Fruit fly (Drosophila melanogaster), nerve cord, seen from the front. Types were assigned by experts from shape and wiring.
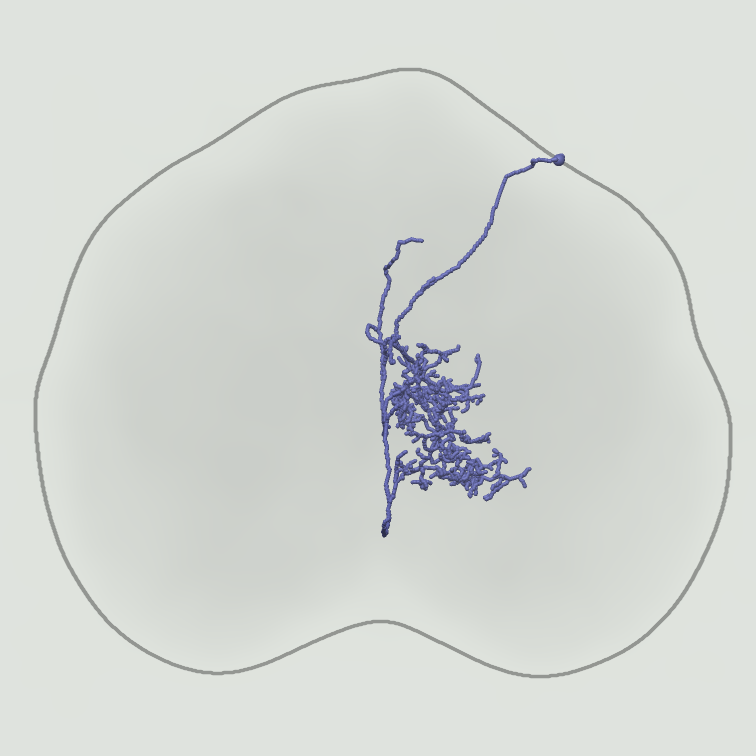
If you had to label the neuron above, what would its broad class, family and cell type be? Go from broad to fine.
nerve-cord intrinsic neuron; hemilineage 23B; IN23B090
